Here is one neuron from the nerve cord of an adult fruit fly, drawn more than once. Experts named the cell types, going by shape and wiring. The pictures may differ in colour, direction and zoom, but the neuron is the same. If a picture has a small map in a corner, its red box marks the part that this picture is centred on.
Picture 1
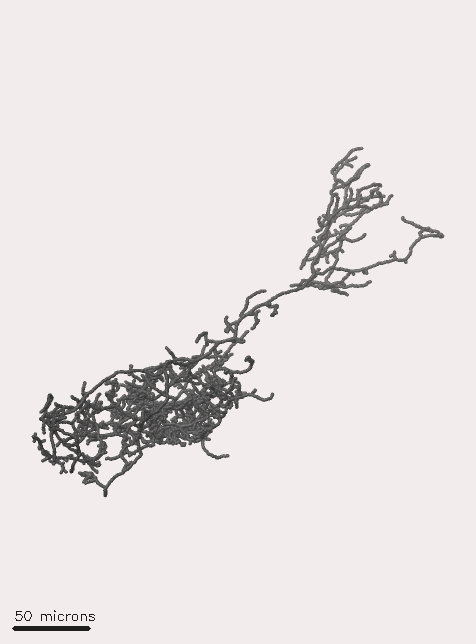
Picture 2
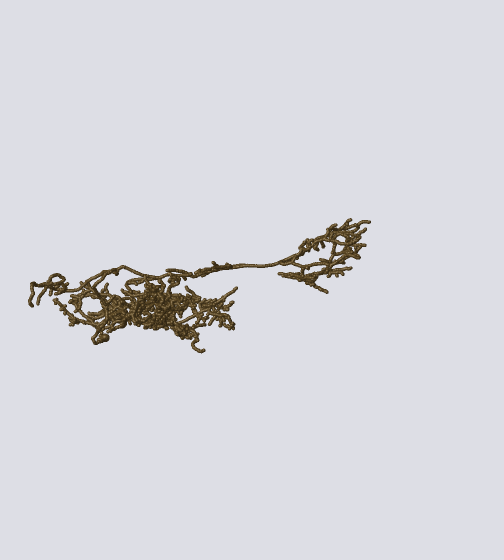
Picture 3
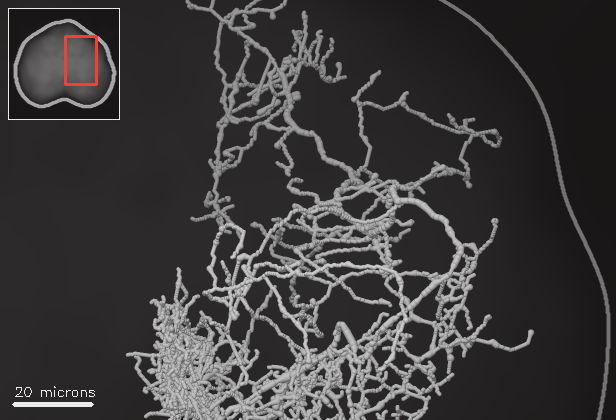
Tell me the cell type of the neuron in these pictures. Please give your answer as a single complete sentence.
The cell type given to this neuron is IN04B002.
